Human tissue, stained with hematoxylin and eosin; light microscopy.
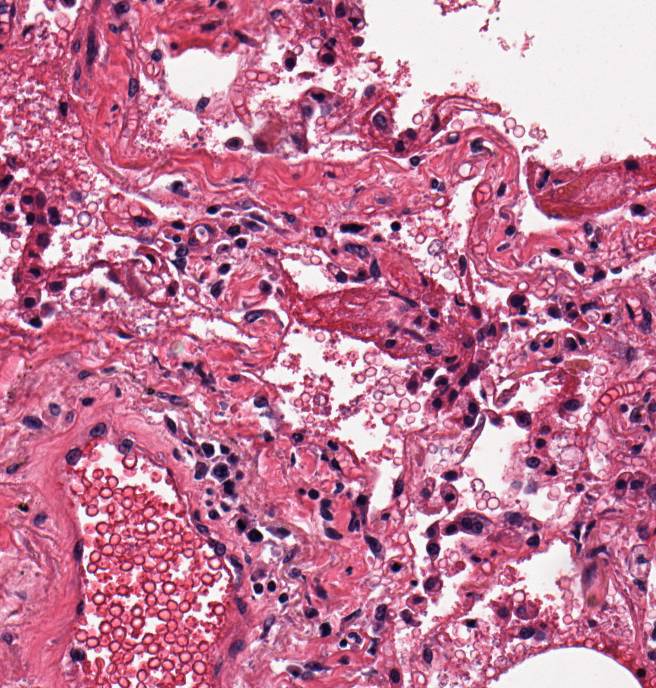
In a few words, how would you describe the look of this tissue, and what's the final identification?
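An irregular, loose meshwork of thin branching strands separates many open spaces. Small cells with round, dark-staining nuclei crowd the strands of the centre and lower middle. At the lower left, a vessel lumen is tightly packed with red blood cells. A large empty white area occupies the upper right corner. The tissue is lung.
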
